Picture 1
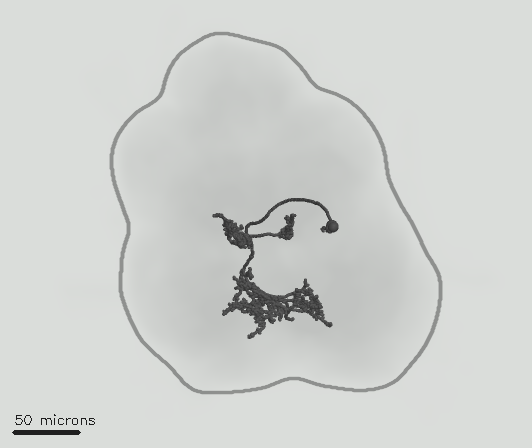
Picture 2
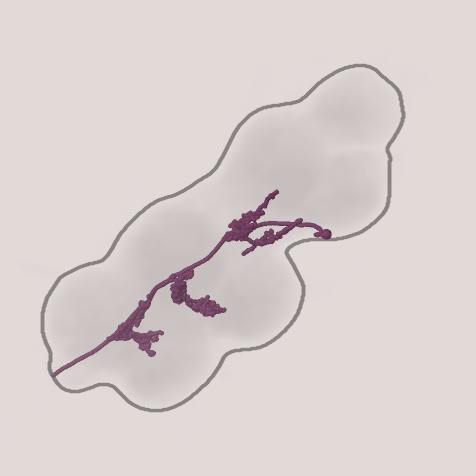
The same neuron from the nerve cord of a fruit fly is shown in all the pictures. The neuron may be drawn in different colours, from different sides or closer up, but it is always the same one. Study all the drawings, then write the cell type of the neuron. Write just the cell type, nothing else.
AN08B018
